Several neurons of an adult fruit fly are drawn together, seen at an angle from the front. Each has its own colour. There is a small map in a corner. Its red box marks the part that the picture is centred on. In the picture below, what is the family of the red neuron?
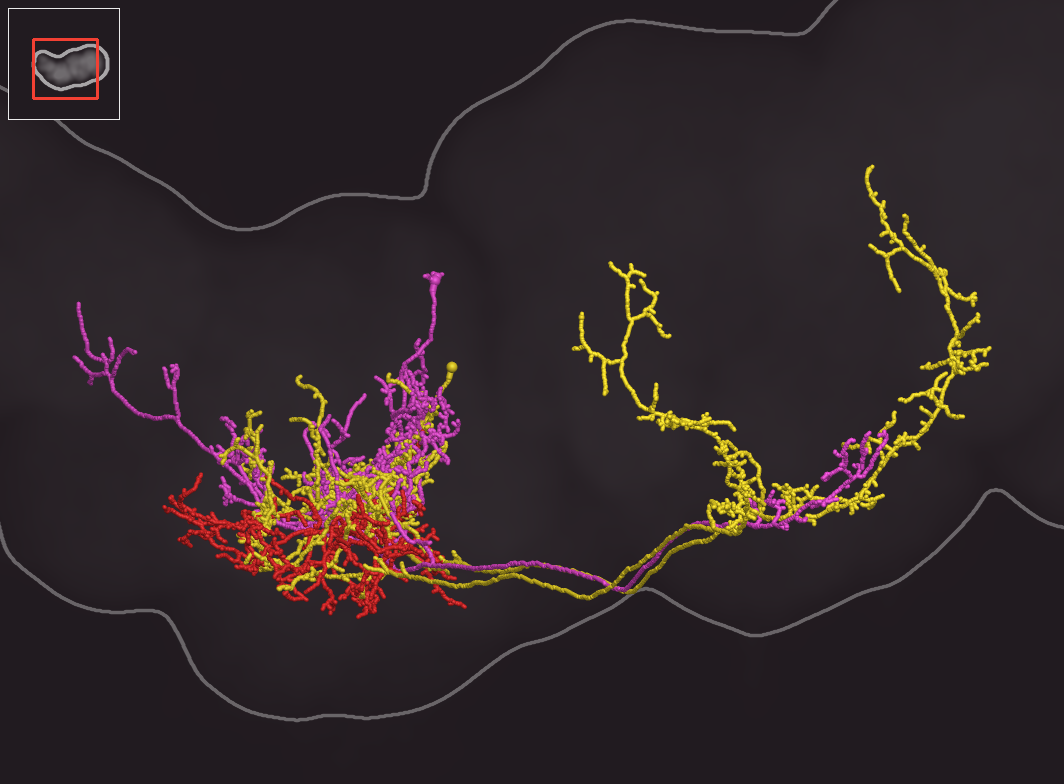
hemilineage 00A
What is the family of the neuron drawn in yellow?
hemilineage 09B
